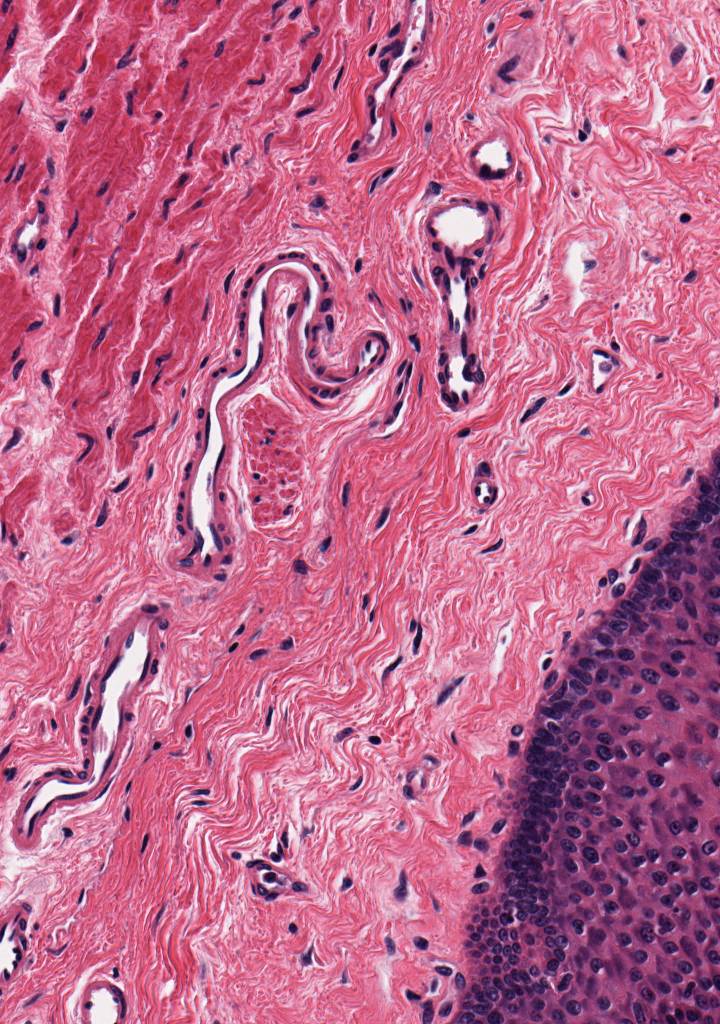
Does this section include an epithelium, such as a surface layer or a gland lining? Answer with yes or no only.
Yes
